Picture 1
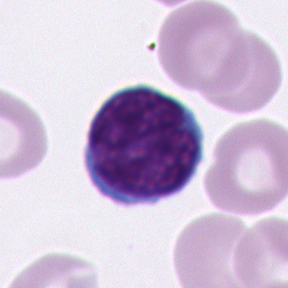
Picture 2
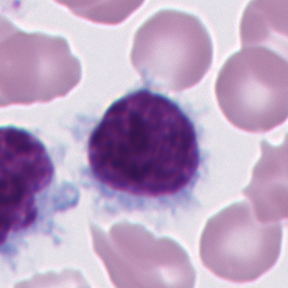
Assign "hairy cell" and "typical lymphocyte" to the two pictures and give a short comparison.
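The first picture shows a typical lymphocyte, the second a hairy cell. The outline differs most: the typical lymphocyte is round and smooth, while fine hair-like projections fringe the whole outline of the hairy cell.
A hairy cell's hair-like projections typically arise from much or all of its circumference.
Cytoplasm colour also differs, pale blue in the typical lymphocyte and pale greyish blue in the hairy cell.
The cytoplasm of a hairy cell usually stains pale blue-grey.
Some features are shared: neither cell shows granules in its cytoplasm, and no nucleolus is visible in either nucleus.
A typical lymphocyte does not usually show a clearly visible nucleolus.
In the second picture, another nucleated cell with a similar fringed rim lies at the left edge; in the first, red cells lie near the lymphocyte without overlapping it.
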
